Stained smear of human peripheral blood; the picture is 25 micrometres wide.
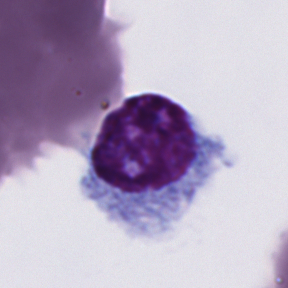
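Hairy cell: the nucleated cell at the centre of this stained smear of human peripheral blood. Its nucleus is round with a smooth outline, measures about 9 micrometres across, and sits toward the upper left, with most of the cytoplasm lying below and to the right. The chromatin stains dark purple and appears clumped, with a few paler patches. The cytoplasm shows a mottled, lace-like texture.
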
